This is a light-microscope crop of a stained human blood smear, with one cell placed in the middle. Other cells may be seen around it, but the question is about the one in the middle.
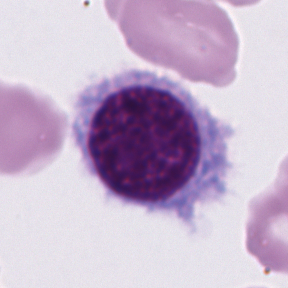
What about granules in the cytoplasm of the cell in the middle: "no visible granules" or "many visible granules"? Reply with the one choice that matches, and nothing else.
No visible granules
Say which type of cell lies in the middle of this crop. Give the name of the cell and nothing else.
hairy cell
